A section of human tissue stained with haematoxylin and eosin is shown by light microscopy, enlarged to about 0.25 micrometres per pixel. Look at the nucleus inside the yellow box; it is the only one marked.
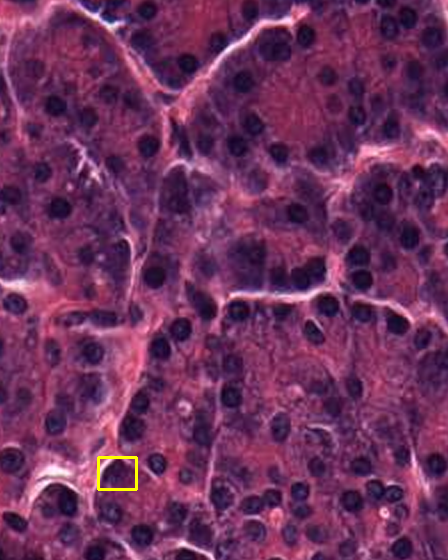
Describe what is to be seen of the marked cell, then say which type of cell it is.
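A pale, bright curved line arches over the upper side of the nucleus, which lies close against it. The cytoplasm around the nucleus is pink-purple and has no clear internal detail. The marked nucleus belongs to a pancreatic acinar cell.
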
